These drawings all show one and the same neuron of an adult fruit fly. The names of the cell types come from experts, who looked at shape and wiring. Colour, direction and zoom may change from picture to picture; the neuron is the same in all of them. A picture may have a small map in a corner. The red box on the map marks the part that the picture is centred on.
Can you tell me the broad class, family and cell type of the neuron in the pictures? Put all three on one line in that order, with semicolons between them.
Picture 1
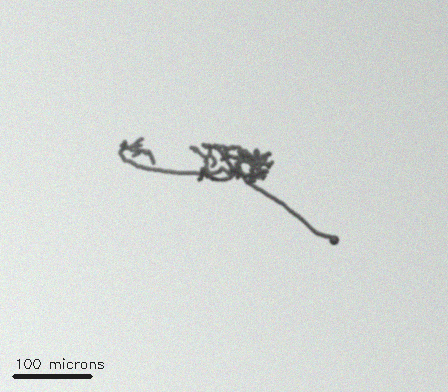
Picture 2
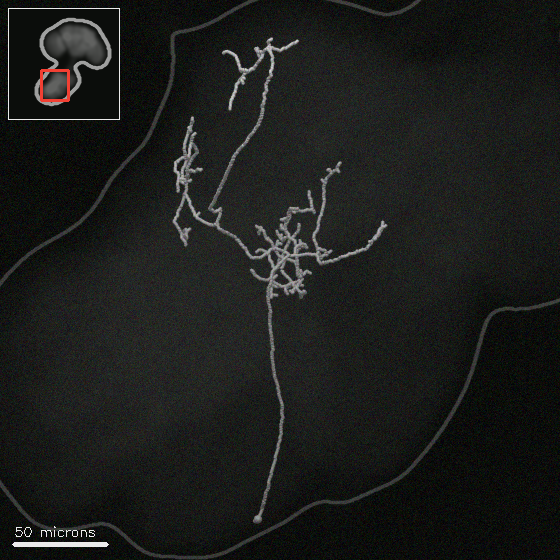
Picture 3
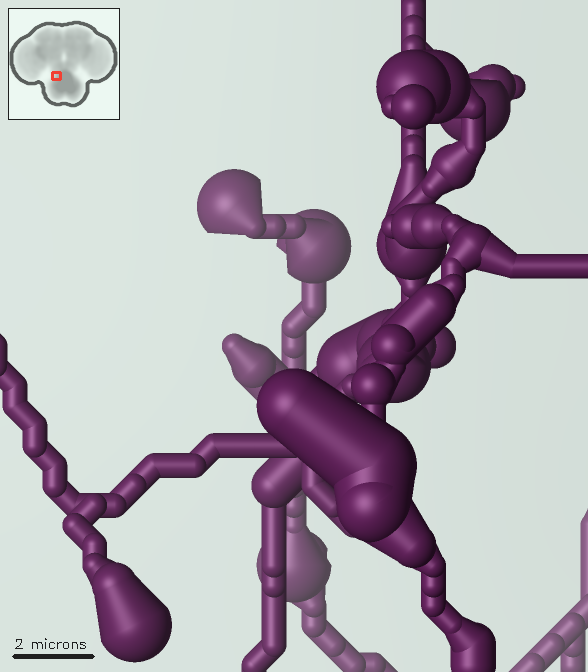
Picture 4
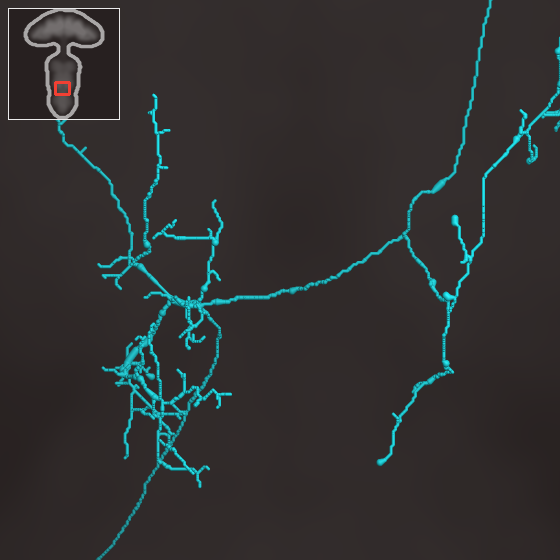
nerve-cord intrinsic neuron; hemilineage 07B; IN07B083_d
